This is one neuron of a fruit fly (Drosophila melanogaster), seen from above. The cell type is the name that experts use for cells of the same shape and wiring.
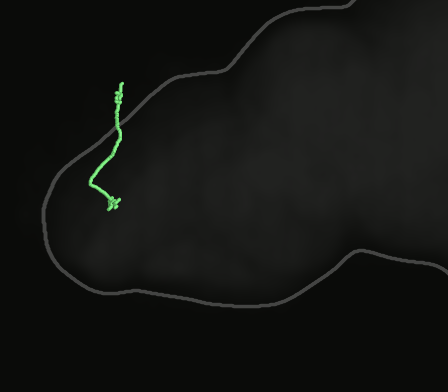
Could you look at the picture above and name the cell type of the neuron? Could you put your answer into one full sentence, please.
What this neuron is, by cell type, is L3.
